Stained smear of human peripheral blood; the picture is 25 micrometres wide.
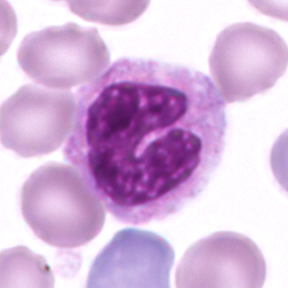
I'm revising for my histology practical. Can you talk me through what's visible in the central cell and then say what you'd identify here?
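Notice the nucleus folded into a bean shape by a deep notch opening toward the right. It stays one unbroken mass rather than splitting into separate lobes. The cytoplasm carries very fine, dust-like pinkish-purple granules, and the outline is roughly round but a little uneven and ruffled at the edge. So this is a band neutrophil.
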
